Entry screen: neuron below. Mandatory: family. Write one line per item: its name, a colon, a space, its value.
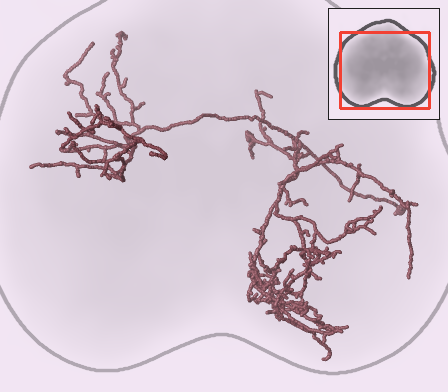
family: hemilineage 08B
